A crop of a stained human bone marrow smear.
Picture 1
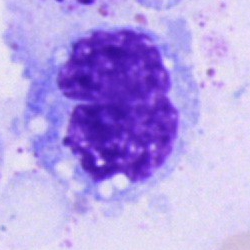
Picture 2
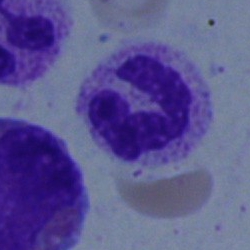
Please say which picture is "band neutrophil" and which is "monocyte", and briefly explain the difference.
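Which is which: the monocyte is in picture 1, the band neutrophil in picture 2. On outline, the monocyte's edge is irregular and fades indistinctly into the background, whereas the band neutrophil is round and smooth. On the nucleus, the band neutrophil's is a thick curved band bent around a pale central area, with no nucleoli visible. On chromatin, the two agree: in both it is dark purple and coarsely clumped. On cytoplasm, the monocyte's is pale greyish-blue with no distinct granules, while the band neutrophil's contains no vacuoles.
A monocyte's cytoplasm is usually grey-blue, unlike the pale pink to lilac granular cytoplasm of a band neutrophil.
Last, a red cell lies just below the band neutrophil.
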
